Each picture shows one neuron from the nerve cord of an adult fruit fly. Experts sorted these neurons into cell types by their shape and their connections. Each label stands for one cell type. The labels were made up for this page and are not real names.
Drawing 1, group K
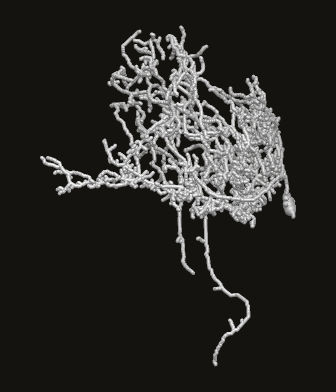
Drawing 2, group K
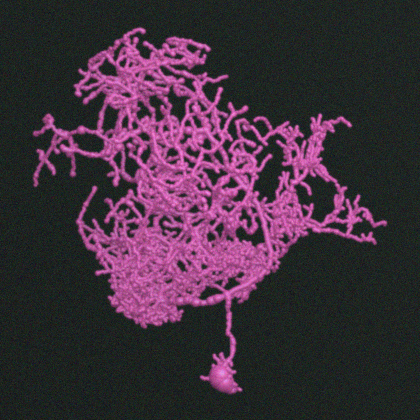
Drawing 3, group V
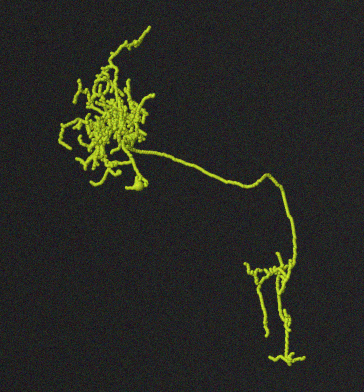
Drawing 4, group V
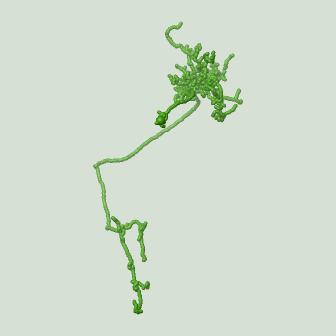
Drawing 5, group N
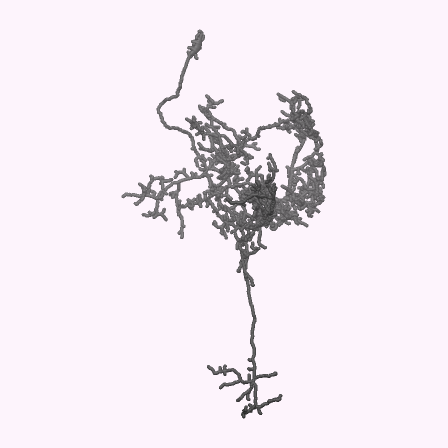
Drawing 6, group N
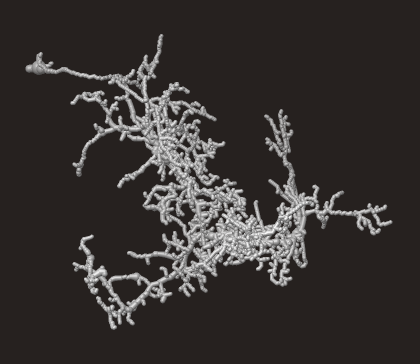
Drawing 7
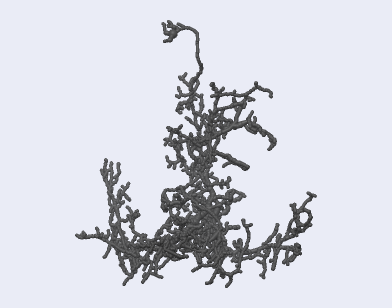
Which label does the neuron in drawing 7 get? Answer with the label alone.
group N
